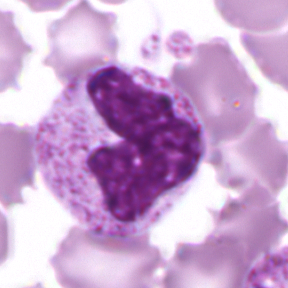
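Band neutrophil in a stained peripheral blood smear, with a round, smooth outline. Nucleus bent, with a deep notch in its left side, and set toward the right so that the cytoplasmic rim is wider on the left. Cytoplasm pale pink.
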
